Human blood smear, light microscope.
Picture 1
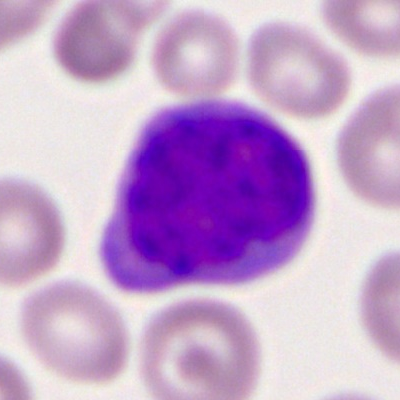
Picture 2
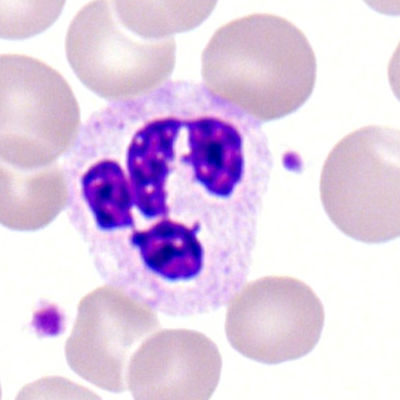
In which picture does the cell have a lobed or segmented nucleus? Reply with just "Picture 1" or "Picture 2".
Picture 2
